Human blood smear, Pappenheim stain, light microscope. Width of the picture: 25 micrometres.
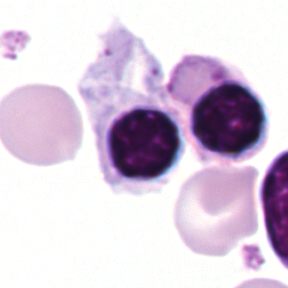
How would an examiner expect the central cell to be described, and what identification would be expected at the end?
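The outline of the cell is irregular and ragged. Its nucleus sits at the lower right edge of the cell, and the chromatin is dark and coarsely clumped. The cytoplasm holds only a few small purple dots. This cell is a normoblast.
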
